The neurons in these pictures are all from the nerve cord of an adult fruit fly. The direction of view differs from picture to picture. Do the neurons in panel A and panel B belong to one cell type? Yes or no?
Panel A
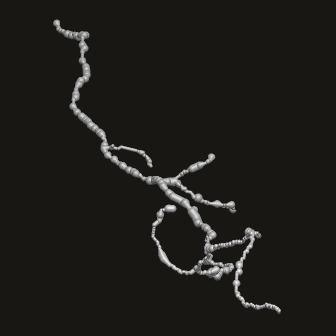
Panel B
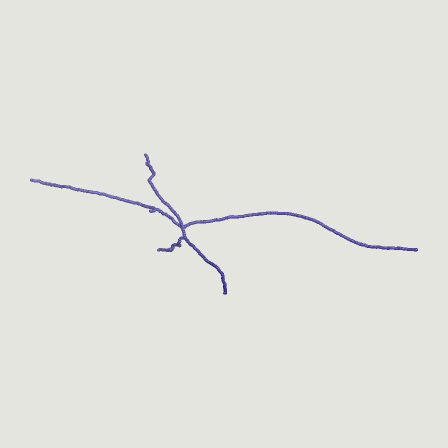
no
